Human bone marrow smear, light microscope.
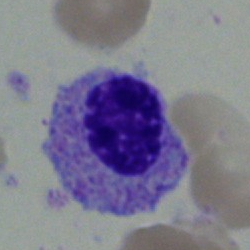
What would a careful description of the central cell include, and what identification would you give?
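Looking at the outline first, it's roughly round, with a slightly ragged edge. The nuclear chromatin is dark purple and clumped, and I can make out small paler gaps in it. Around the nucleus there's a moderate rim of pale blue-lilac cytoplasm, widest on the left and at the bottom. Fine purple-pink granules are scattered all through that cytoplasm. The cell is a myelocyte.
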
